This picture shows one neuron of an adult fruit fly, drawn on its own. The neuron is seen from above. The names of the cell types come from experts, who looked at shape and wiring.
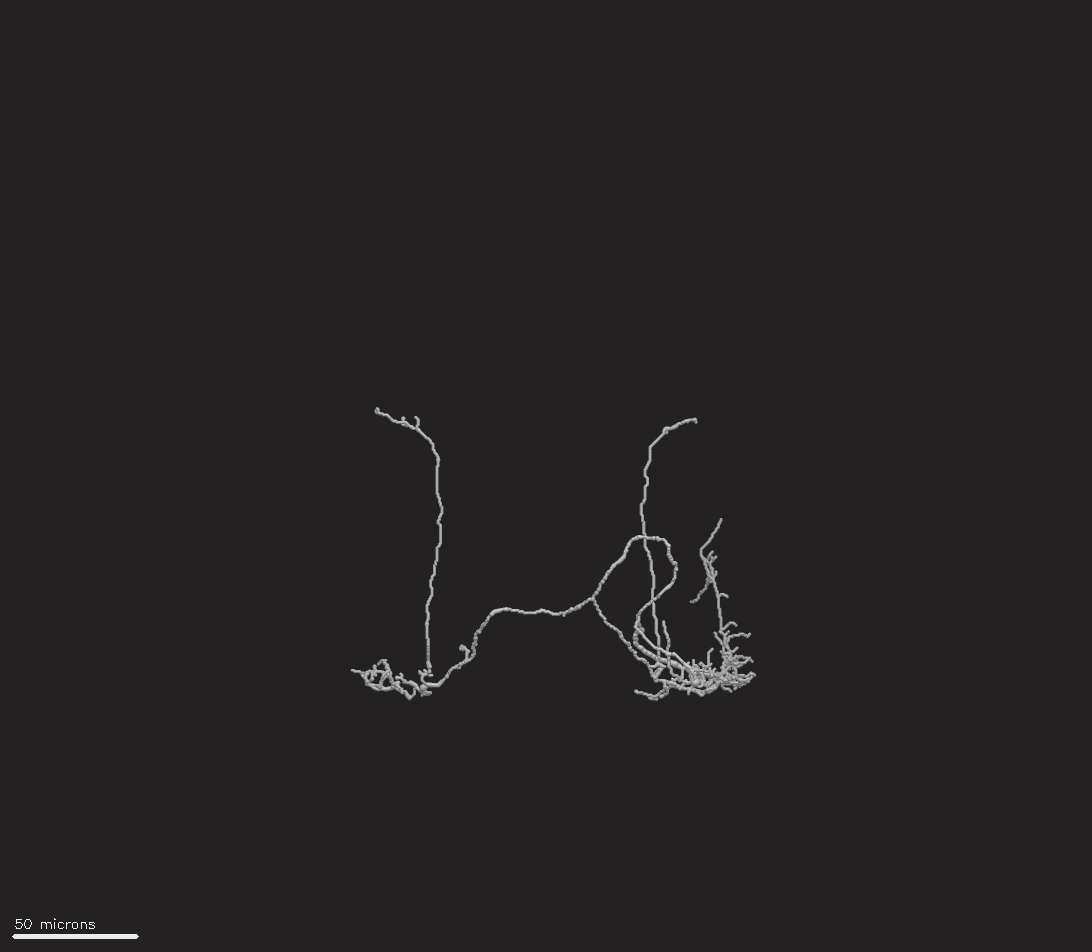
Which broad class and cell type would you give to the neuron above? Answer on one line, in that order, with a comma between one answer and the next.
central-brain intrinsic neuron, PS215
